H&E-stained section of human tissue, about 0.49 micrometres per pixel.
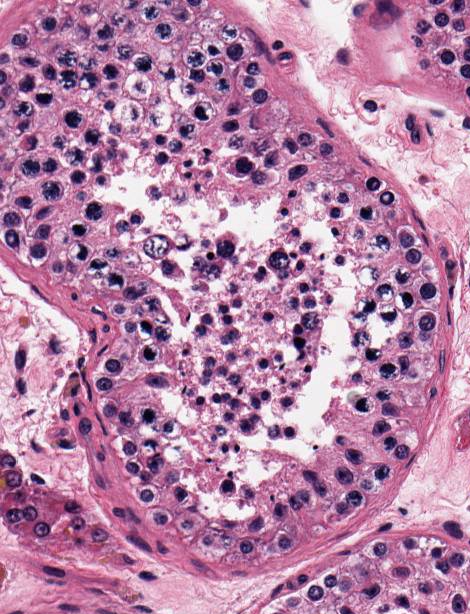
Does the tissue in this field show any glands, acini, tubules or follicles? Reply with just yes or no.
Yes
